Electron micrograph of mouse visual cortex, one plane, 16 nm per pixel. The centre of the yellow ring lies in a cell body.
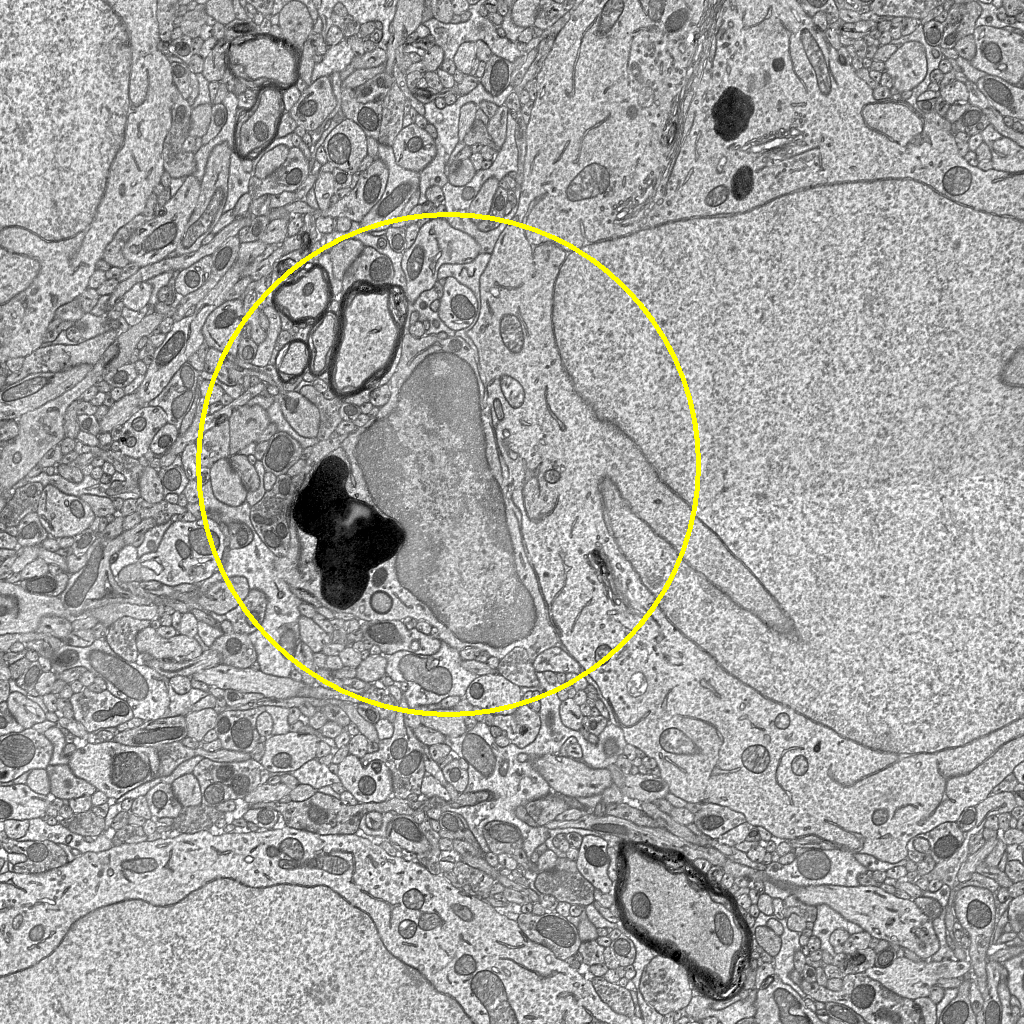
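Microglial cell, ringed; electron micrograph, mouse visual cortex. Nucleus elongated, sausage-shaped, long axis running from the top down towards the lower right. Nuclear outline smooth, without deep infoldings. Chromatin finely granular, fairly evenly spread; no large dark clumps. No nucleolus visible.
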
